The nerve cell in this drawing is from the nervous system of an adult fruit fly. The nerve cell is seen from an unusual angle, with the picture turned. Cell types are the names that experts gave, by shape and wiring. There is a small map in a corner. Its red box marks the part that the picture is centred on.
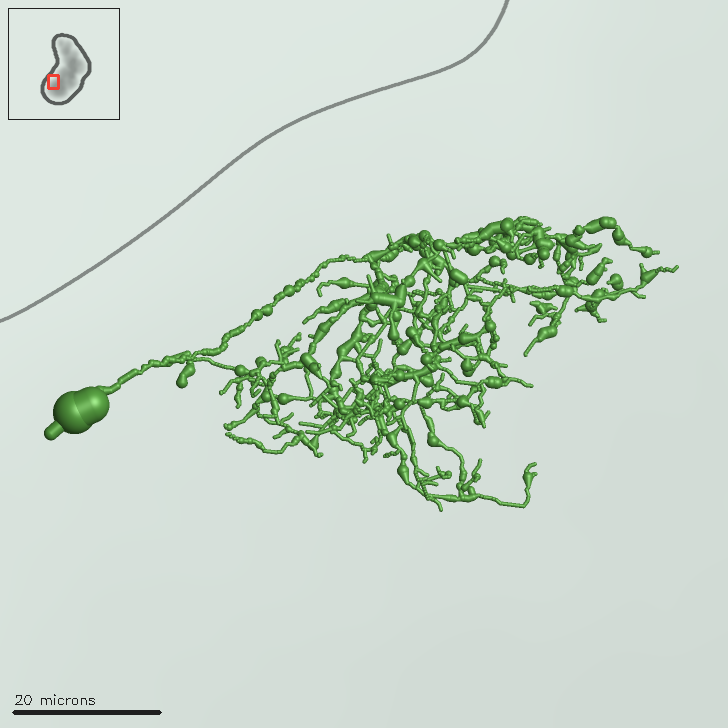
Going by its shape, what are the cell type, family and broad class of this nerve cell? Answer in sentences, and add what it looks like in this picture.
Its cell type is SMP338. Its family is hemilineage SMPpd2. Its broad class is central-brain intrinsic neuron. The cell body can be seen on the left of the picture. By the scale bar it is about 85 microns wide in this view.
